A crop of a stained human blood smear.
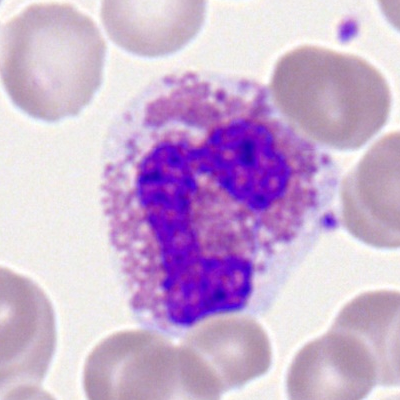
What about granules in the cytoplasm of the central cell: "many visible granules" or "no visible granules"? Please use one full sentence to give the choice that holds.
Many granules can be seen in the cytoplasm of the cell.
